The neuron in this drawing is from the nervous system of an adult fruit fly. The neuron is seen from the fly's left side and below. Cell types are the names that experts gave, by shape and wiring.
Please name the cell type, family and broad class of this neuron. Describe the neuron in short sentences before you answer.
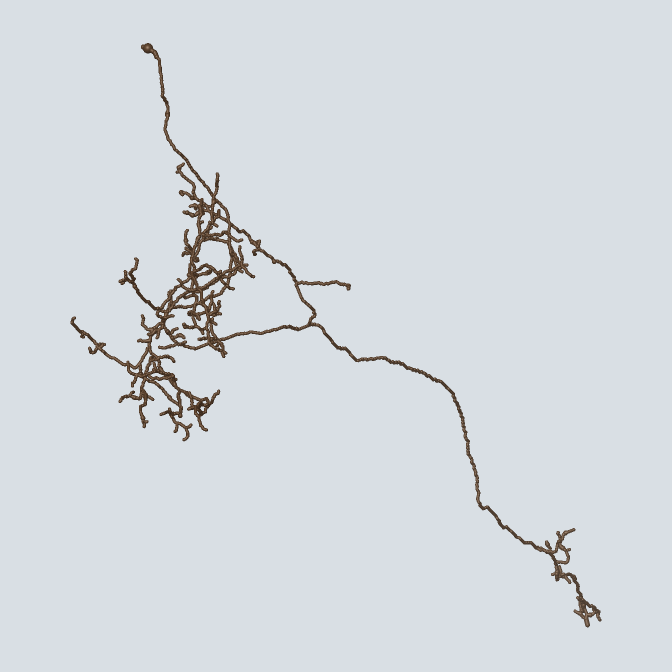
The cell body is at the upper left of the picture. The picture shows dozens of branch ends. Its cell type is AVLP069_a. Its family is hemilineage LHl2_ventral. Its broad class is central-brain intrinsic neuron.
